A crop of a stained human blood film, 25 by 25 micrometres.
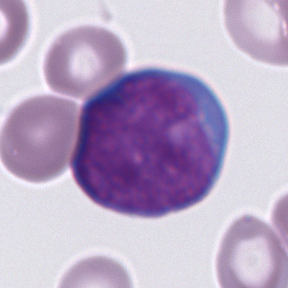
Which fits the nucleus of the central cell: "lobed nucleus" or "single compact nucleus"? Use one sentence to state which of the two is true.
There is a single undivided, compact nucleus of round, oval or kidney shape in the cell.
